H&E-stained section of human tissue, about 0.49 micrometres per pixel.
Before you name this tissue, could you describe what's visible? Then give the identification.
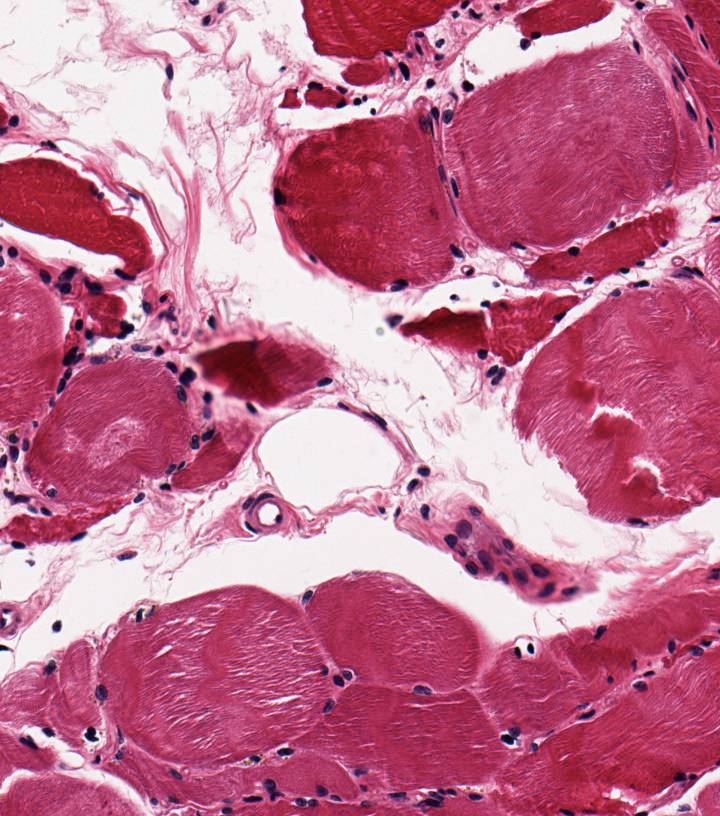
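Large rounded fibre profiles, cut across or obliquely, show a fine fibrillar texture and deeply eosinophilic pink-red cytoplasm. Small, dark, flattened nuclei lie at the fibre edges. A few small, darker red fibre profiles sit among the larger ones, for example centre left. This is skeletal muscle.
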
